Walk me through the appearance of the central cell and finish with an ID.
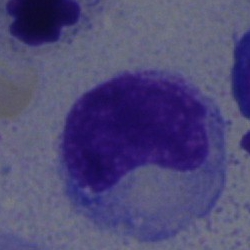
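The outline is round and smooth, enclosing a kidney-shaped nucleus indented on its lower side. Pale grey-blue cytoplasm lies mostly in the lower right of the cell, within the notch of the nucleus. This cell is a metamyelocyte.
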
